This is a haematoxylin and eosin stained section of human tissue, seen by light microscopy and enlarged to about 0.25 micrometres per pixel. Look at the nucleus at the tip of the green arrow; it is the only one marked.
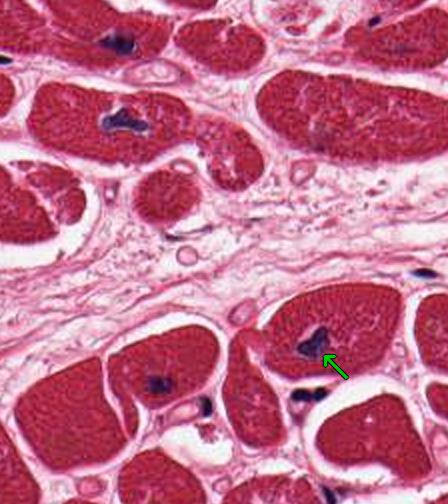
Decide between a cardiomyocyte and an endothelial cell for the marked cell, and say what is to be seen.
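The marked nucleus belongs to a cardiomyocyte. The nucleus lies in the middle of the cell and is dark, with an irregular, notched outline rather than a smooth oval. The cytoplasm is abundant, deep red and finely speckled throughout. The cell is cut across, with a smooth, rounded-oval outline, and is separated from neighbouring rounded profiles by pale, loose fibrous tissue with small dark nuclei just below its lower edge.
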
